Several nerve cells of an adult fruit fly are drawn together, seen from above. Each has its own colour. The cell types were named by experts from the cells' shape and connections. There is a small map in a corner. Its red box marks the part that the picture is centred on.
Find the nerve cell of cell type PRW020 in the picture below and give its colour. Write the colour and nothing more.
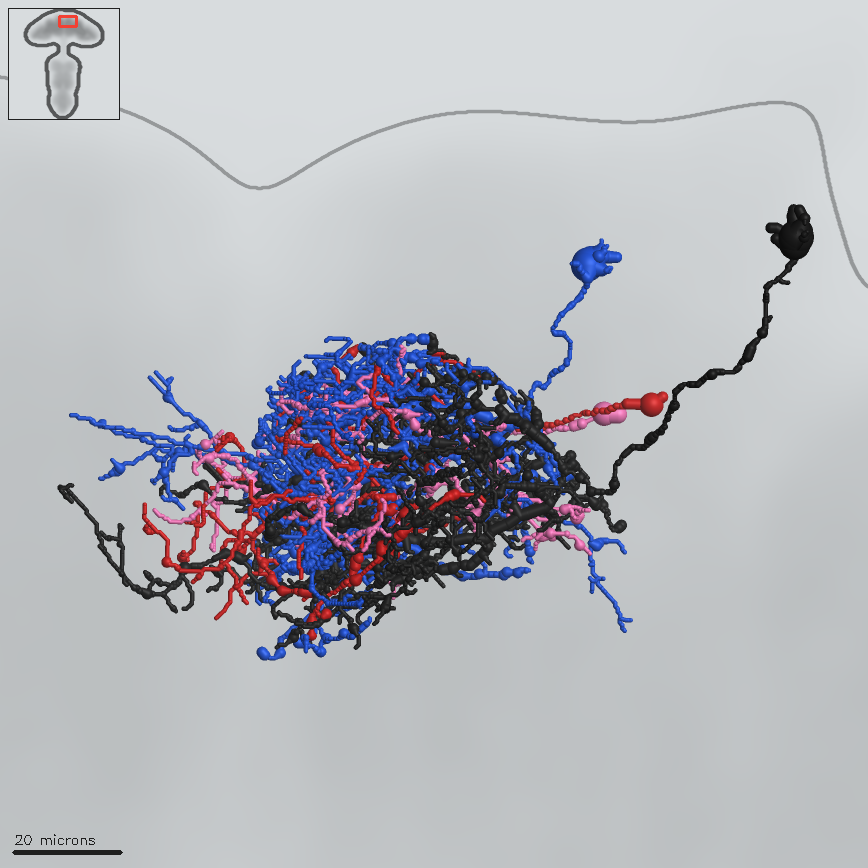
red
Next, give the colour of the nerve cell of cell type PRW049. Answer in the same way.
blue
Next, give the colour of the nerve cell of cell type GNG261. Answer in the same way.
pink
